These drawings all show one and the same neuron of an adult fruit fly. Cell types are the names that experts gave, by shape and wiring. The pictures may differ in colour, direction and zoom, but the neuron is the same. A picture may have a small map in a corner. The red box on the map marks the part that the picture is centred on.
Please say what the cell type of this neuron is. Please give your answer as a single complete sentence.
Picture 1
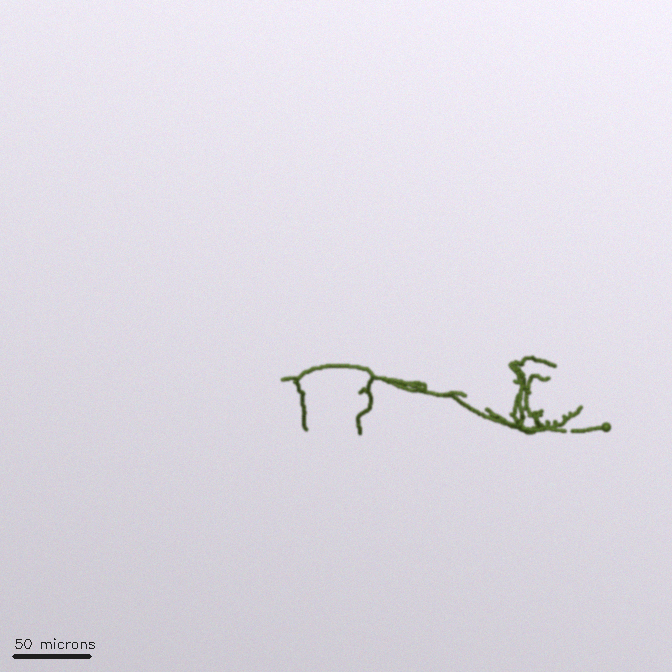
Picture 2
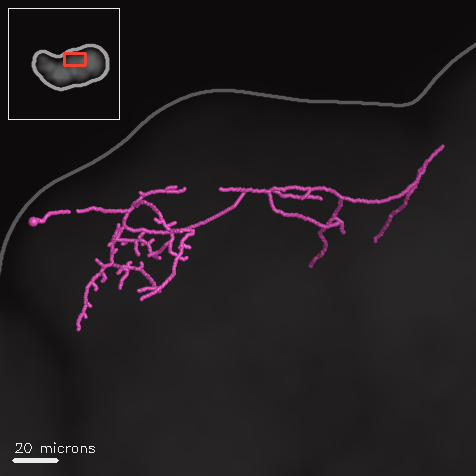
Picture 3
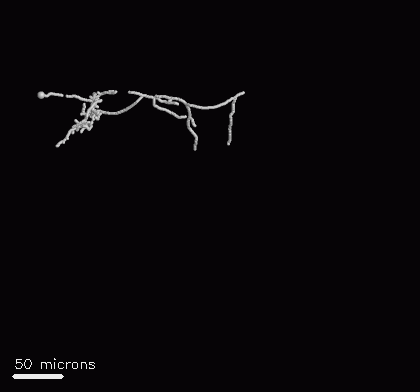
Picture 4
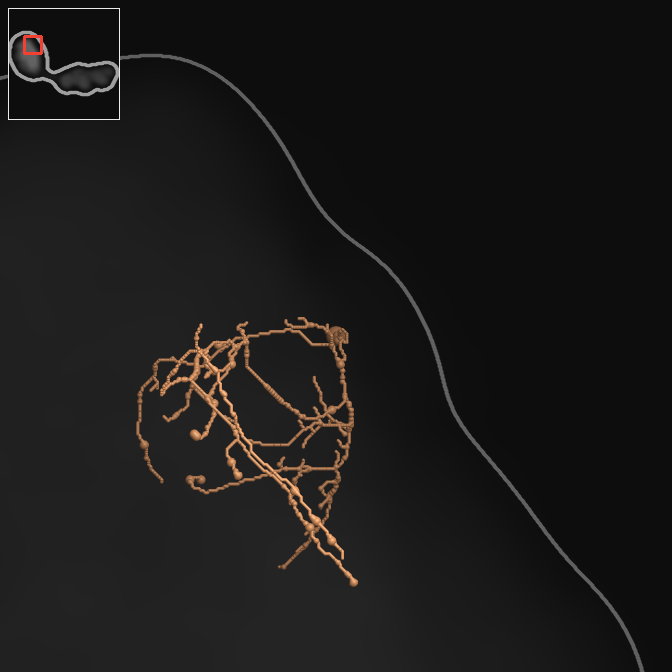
This neuron represents the cell type LHPV6f1.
